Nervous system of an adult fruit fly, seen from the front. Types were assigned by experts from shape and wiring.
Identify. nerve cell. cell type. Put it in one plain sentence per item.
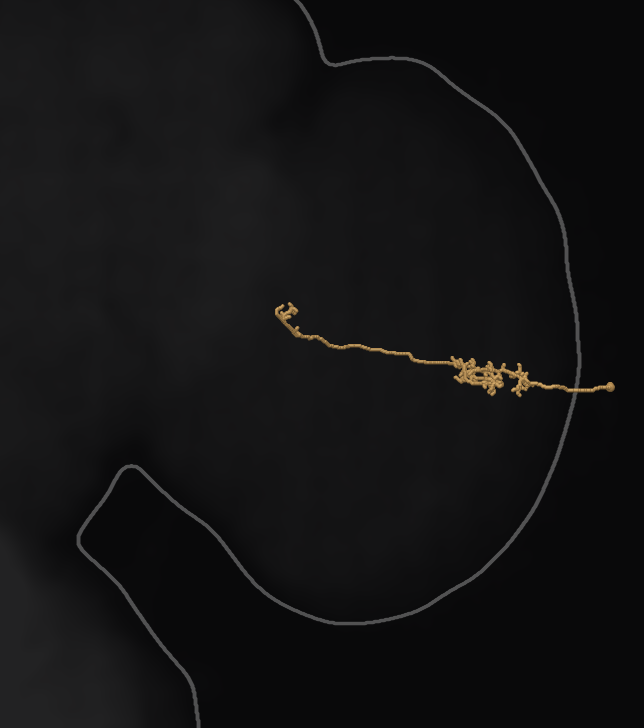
The cell type is Tm5c.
